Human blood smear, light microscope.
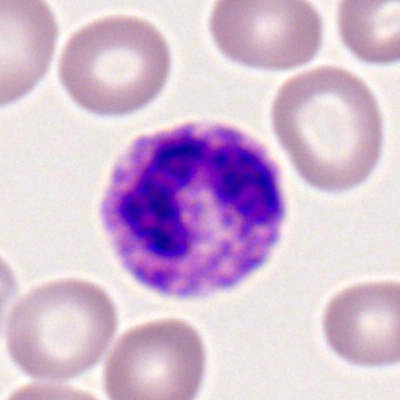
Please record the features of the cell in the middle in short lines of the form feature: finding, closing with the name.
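Outline: roughly round, edge slightly uneven
Nucleus: lobes arranged around a paler central area
Nucleoli: none visible
Cytoplasm: filled with numerous pink to reddish-purple granules
Name: eosinophil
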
